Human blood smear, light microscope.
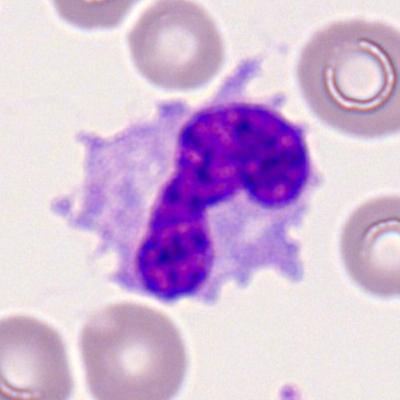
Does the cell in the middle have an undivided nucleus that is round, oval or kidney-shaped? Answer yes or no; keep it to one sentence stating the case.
No, this cell has a lobed nucleus rather than a single undivided one.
